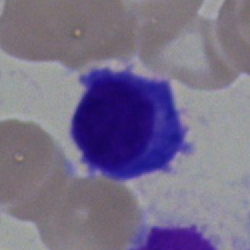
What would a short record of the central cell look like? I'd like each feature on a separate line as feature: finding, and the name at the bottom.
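Outline: roughly round
Margin: ragged, small irregular projections, mostly on the right
Nucleus: dense, dark purple throughout
Cytoplasm: scant deep blue rim, seen mainly as a crescent on the right
Verdict: plasma cell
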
